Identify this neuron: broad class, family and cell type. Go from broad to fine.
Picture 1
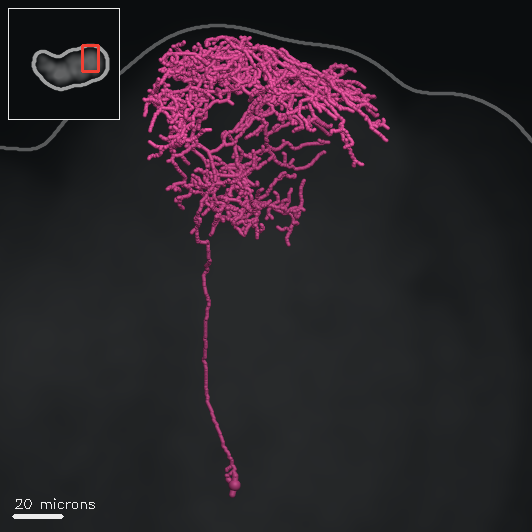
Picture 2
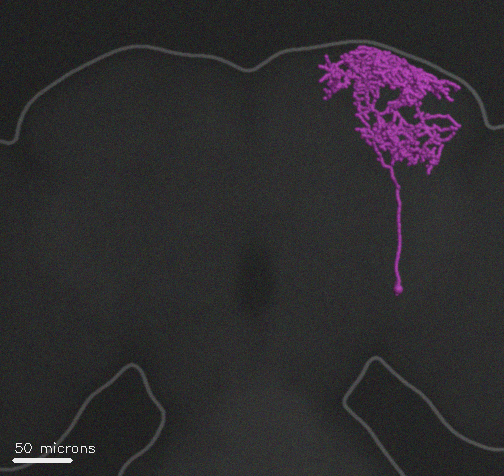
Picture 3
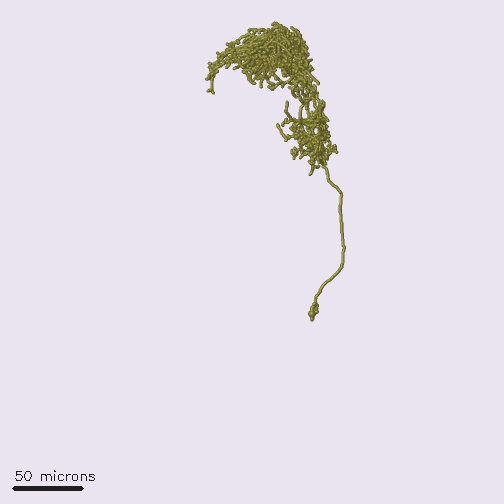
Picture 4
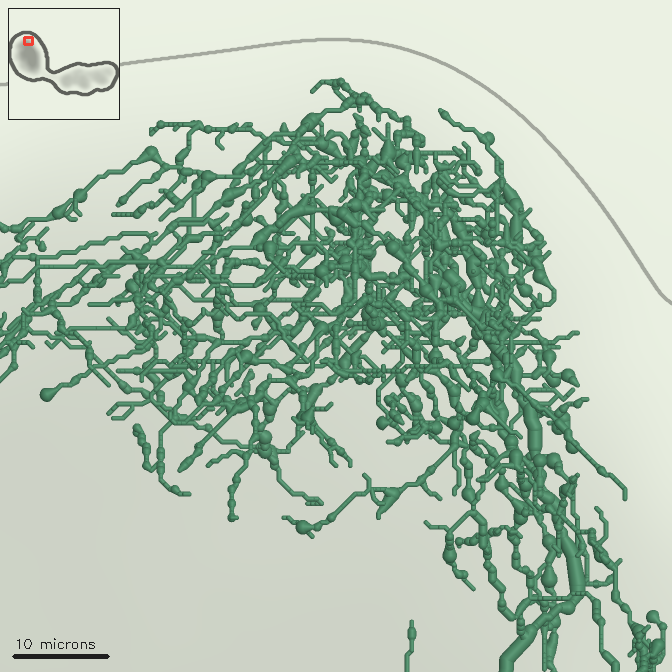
central-brain intrinsic neuron; class DAN; PPL203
